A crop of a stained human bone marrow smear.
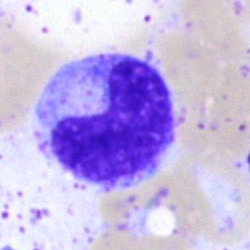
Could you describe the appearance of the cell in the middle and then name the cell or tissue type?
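Nice smooth, round outline on this one. The nucleus is deeply indented with the notch facing the upper left, and it fills most of the cell, sitting toward the lower right. The cytoplasm's pale blue and forms a crescent at the upper left. That one's a band neutrophil.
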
